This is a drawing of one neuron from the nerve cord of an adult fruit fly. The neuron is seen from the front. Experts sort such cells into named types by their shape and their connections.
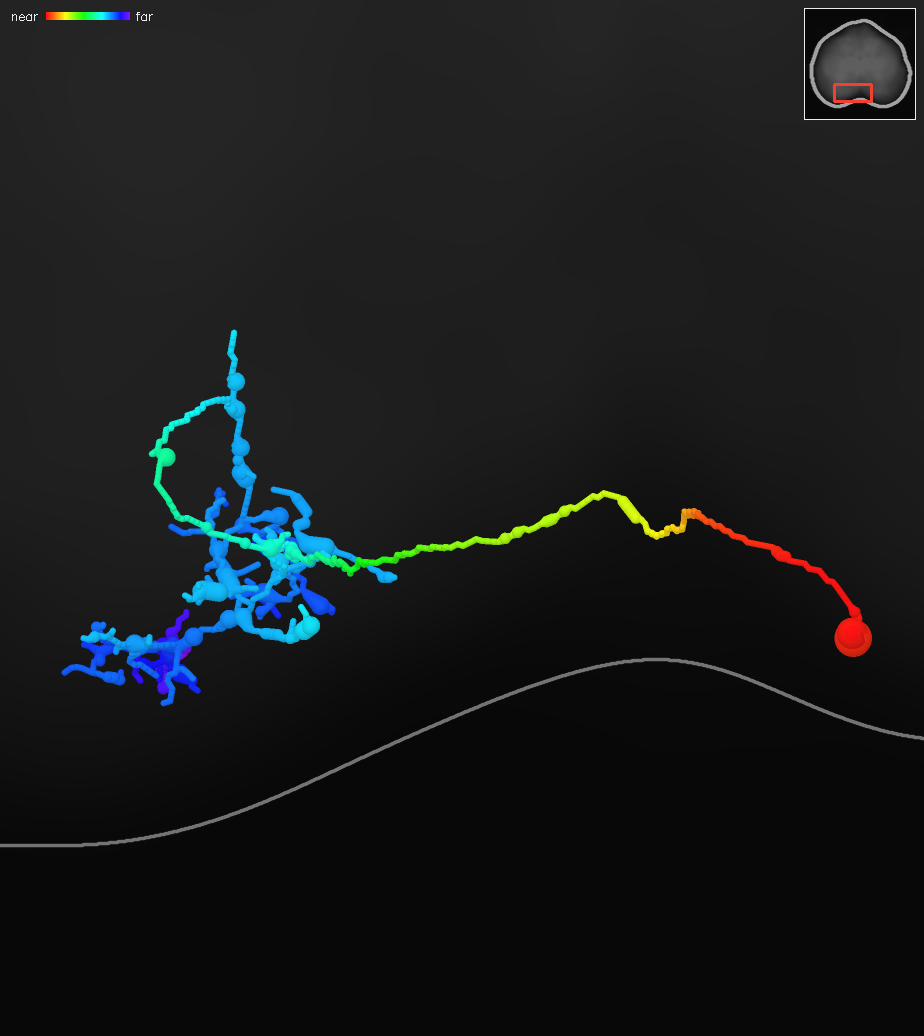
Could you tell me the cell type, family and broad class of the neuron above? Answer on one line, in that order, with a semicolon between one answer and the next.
IN14A107; hemilineage 14A; nerve-cord intrinsic neuron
